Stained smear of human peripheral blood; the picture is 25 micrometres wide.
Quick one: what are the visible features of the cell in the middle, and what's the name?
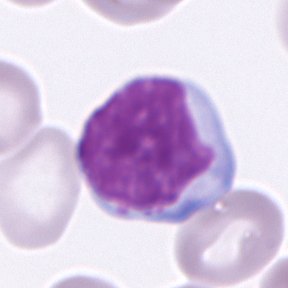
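Roughly round outline, give or take a few blunt corners. The nucleus is pushed off-centre toward the left, and its right-hand edge is uneven and slightly notched. Over on the right, the cytoplasm makes its widest crescent. This one is a large granular lymphocyte.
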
